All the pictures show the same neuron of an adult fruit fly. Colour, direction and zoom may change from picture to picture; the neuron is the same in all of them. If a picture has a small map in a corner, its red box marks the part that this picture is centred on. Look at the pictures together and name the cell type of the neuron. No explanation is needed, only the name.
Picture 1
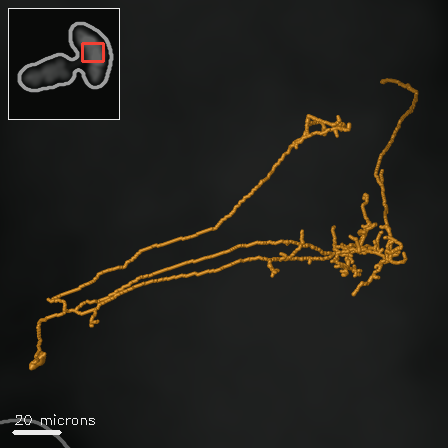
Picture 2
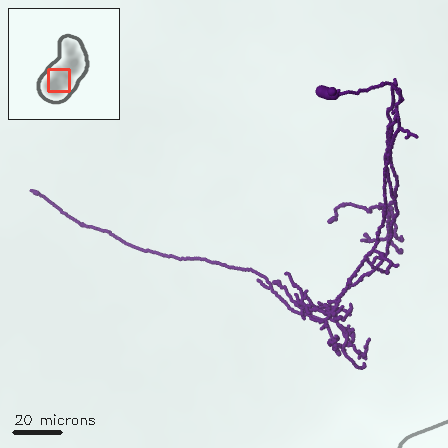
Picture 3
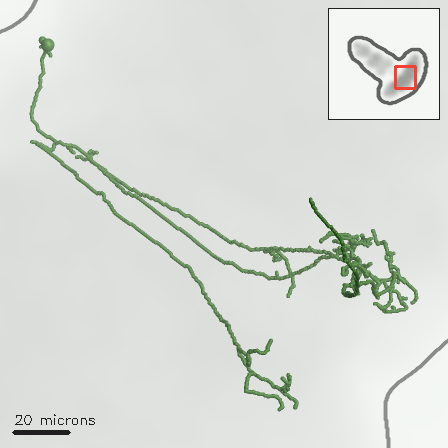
FLA018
